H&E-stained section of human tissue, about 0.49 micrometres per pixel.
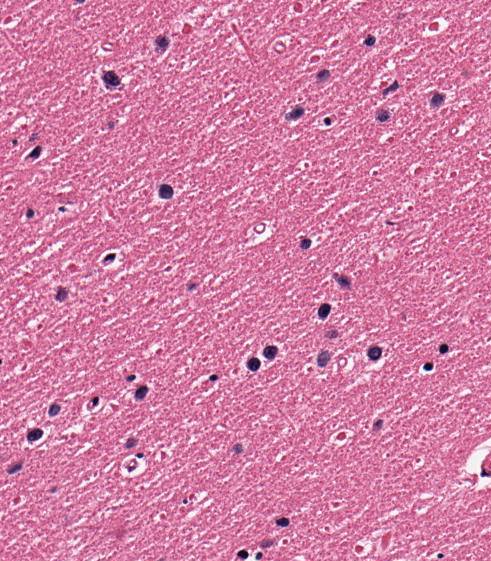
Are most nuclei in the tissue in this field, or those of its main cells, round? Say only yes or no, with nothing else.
Yes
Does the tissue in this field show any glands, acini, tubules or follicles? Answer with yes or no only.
No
